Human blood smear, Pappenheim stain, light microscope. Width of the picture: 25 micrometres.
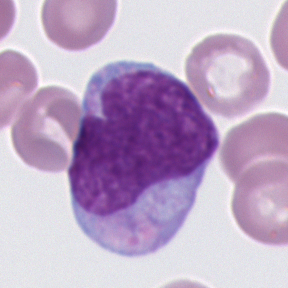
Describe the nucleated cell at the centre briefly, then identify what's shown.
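Notice the nucleus first: there is a notch in its upper left edge. Most of the cytoplasm lies below it, pale grey-blue, and a few fine pink granules sit in that lower part. The whole cell is about 17 by 13 micrometres. What you are looking at is an atypical promyelocyte.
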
